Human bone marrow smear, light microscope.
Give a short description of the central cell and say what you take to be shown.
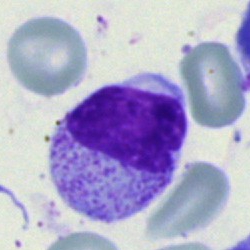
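Hmm, the nucleus here is one unlobed mass filling the upper half of the cell, and I can't find any nucleoli in it. Across the cytoplasm, many purple granules are scattered about, but no vacuoles show up. What I'm looking at is a myelocyte.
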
